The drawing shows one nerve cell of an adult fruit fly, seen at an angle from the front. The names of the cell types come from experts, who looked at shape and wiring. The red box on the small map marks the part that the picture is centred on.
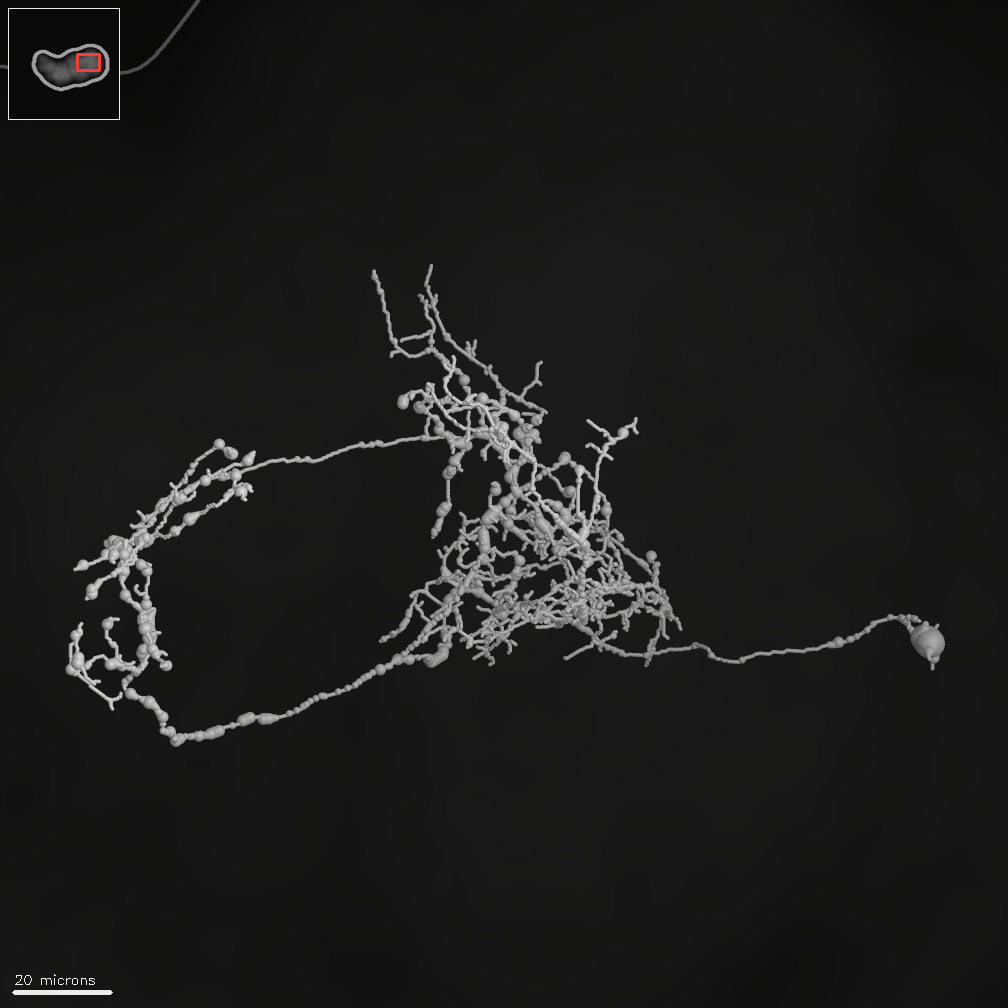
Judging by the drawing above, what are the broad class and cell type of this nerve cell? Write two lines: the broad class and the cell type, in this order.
central-brain intrinsic neuron
CRE071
